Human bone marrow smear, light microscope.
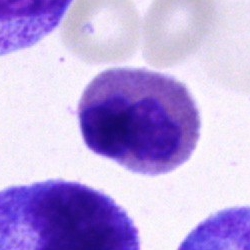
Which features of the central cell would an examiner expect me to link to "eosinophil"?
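Point one is the nucleus: a notch in its upper border gives it a two-lobed look, and that fits.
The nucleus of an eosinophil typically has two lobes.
Point two is the chromatin, which is dense and darkly stained, so it fits as well.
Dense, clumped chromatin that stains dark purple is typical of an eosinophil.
Point three is position: the nucleus lies toward the lower left of the cell, and the cytoplasm forms its broadest rim above the nucleus.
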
